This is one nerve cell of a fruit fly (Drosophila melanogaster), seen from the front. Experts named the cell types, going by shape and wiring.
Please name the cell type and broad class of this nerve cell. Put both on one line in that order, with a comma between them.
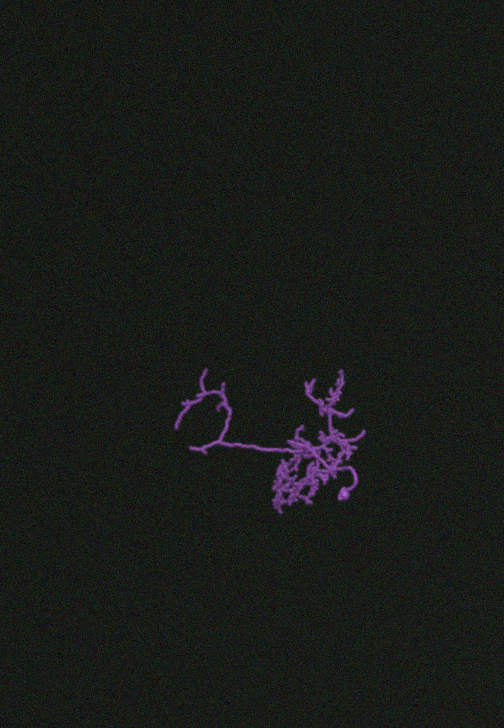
GNG658, central-brain intrinsic neuron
